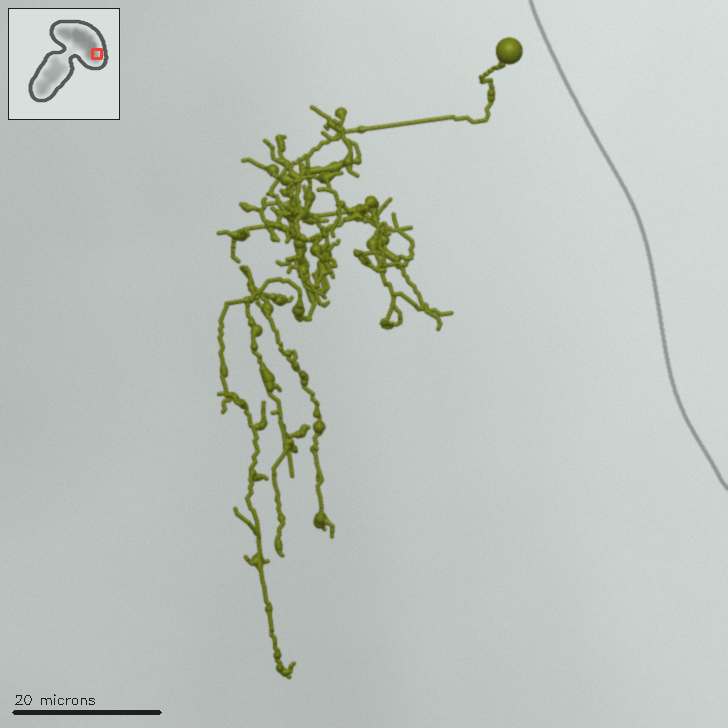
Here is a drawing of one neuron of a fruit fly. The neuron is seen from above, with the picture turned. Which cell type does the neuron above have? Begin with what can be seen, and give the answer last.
It lies in the brain. From top to bottom in the picture it spans about 85 microns. Dozens of branch ends can be seen. It is an optic-lobe intrinsic neuron. It is of cell type Cm8.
